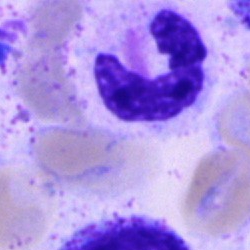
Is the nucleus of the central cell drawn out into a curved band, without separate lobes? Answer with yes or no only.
Yes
